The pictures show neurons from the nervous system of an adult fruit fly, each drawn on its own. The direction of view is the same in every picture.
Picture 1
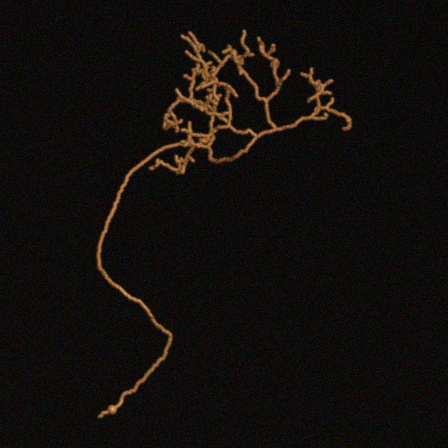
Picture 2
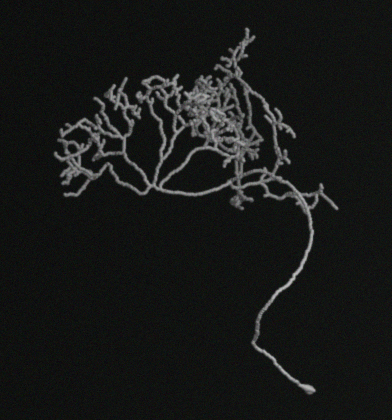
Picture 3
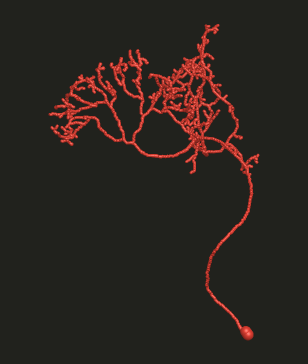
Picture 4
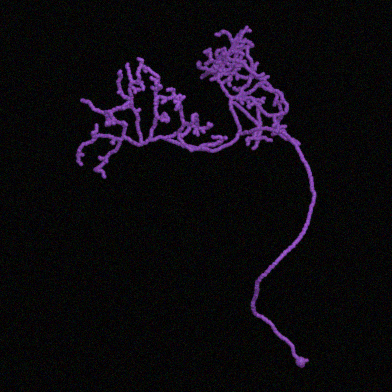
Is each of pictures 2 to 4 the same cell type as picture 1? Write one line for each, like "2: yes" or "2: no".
2: no
3: no
4: no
